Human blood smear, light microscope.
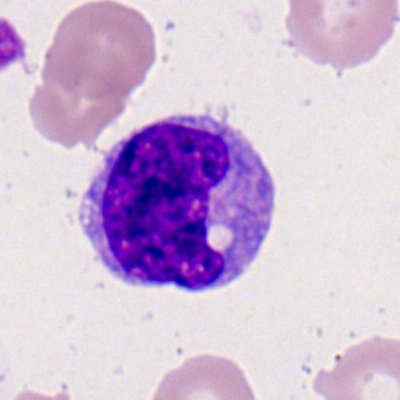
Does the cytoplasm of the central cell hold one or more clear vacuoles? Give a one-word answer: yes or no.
Yes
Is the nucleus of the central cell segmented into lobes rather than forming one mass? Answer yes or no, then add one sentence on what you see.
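No. The nucleus is indented on its right side, giving it a kidney shape.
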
